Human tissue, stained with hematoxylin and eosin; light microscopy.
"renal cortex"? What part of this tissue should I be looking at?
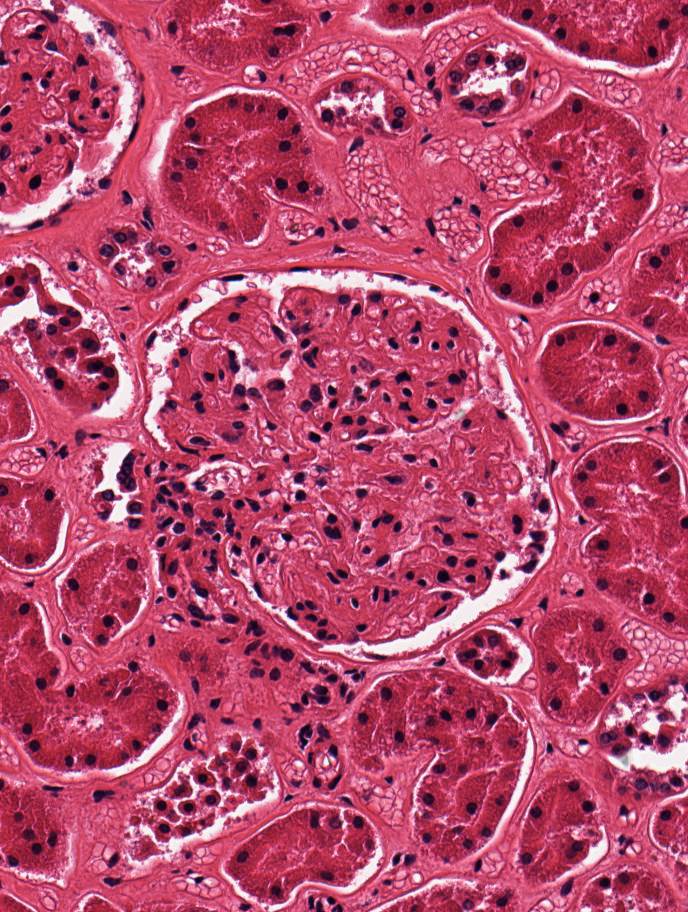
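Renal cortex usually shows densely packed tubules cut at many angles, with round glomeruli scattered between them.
That fits this renal cortex: one large, rounded glomerulus sits centrally, closely packed tubules on every side. Most of those tubules have cells with abundant deep pink, granular cytoplasm and round dark nuclei. Smaller tubules with pale, clear, finely vacuolated cytoplasm lie scattered among them, mainly upper centre and right side. Crowded small nuclei cluster densely just outside the glomerulus's lower left edge.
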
